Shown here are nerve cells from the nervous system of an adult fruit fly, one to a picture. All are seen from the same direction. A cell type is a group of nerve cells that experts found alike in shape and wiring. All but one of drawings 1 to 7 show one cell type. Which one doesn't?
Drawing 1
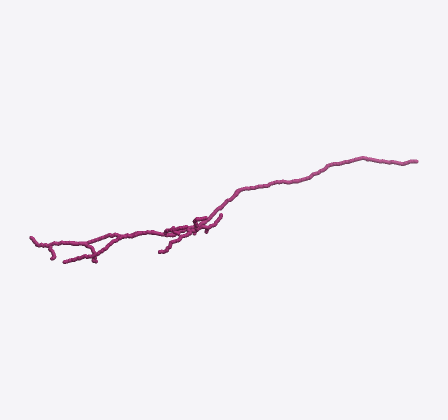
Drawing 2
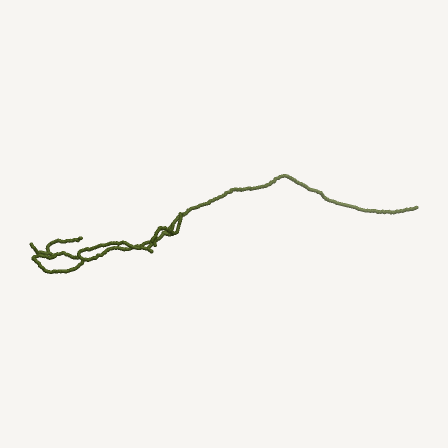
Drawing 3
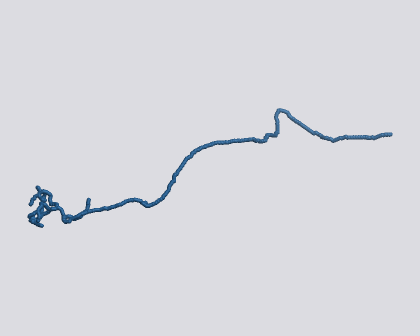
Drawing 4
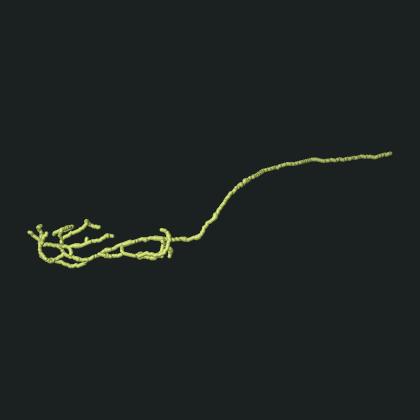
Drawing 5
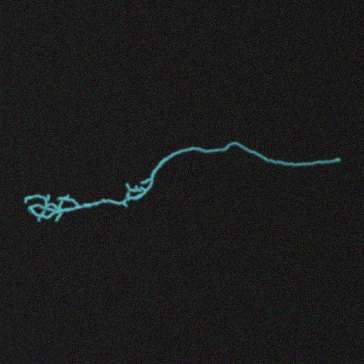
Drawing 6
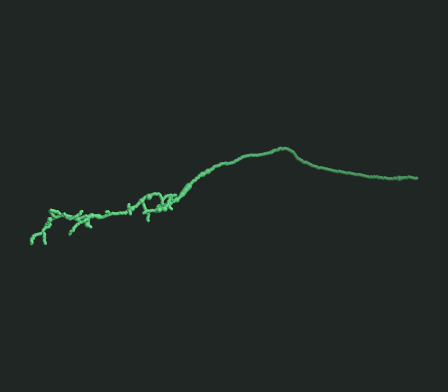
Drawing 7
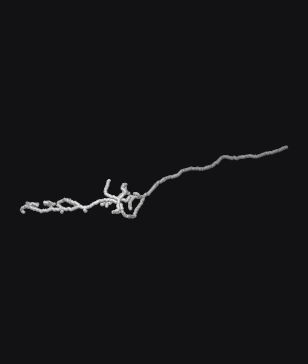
3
